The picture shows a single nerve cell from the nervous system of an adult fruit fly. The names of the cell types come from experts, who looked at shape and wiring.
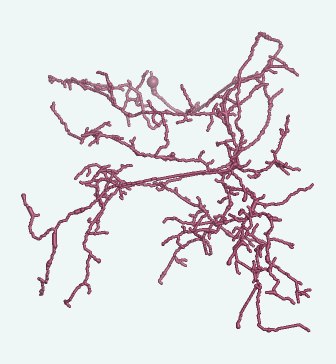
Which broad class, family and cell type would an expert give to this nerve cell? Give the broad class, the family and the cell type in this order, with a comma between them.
nerve-cord intrinsic neuron, hemilineage 08A, IN08A011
